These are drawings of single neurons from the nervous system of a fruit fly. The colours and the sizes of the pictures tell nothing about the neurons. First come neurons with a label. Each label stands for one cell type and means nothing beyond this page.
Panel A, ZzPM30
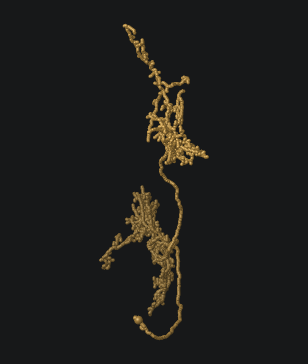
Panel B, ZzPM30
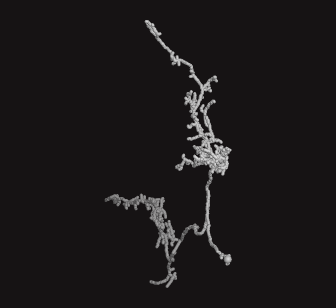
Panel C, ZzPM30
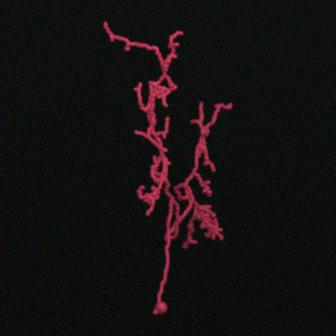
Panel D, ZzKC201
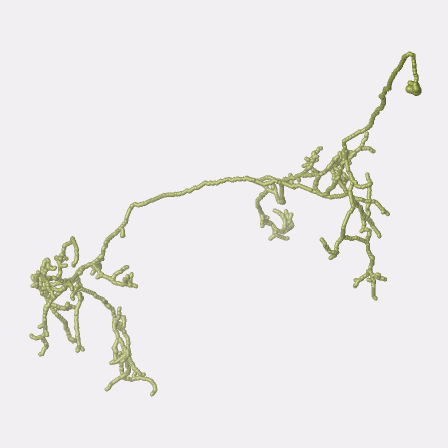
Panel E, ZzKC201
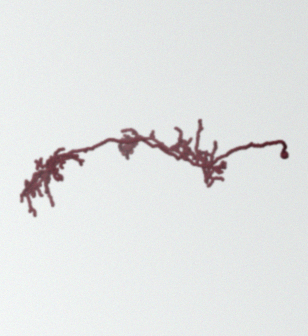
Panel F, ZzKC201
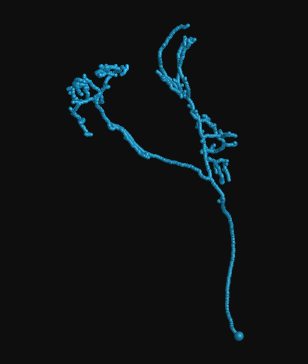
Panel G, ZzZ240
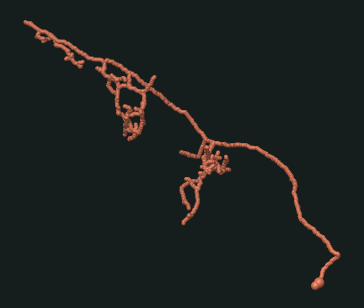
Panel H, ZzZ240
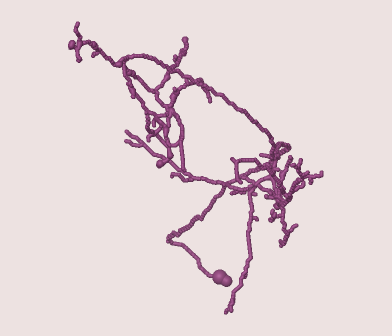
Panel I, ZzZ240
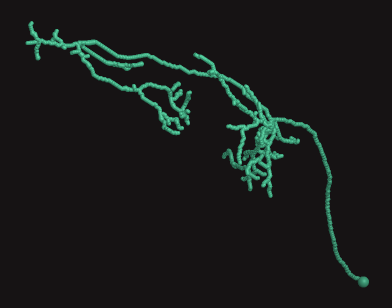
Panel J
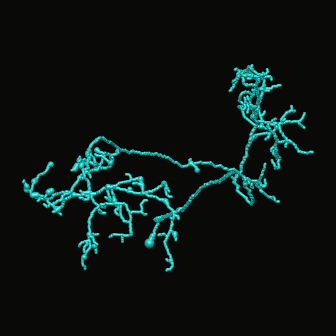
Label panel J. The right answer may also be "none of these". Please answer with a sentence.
It belongs to ZzKC201.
